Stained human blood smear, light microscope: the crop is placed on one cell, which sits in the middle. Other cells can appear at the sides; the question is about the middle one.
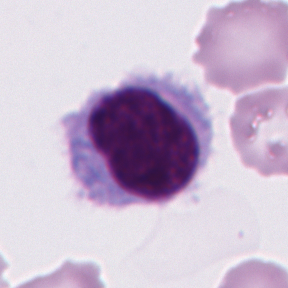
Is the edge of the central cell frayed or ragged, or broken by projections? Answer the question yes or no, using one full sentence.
Yes, the cell's outline is ragged or frayed, or carries projections, blebs or tags.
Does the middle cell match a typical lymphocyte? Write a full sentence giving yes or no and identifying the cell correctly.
No, it is not a typical lymphocyte that sits at the centre but a hairy cell.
